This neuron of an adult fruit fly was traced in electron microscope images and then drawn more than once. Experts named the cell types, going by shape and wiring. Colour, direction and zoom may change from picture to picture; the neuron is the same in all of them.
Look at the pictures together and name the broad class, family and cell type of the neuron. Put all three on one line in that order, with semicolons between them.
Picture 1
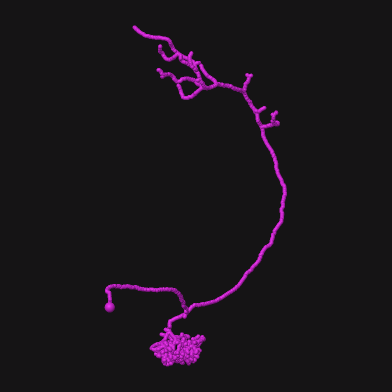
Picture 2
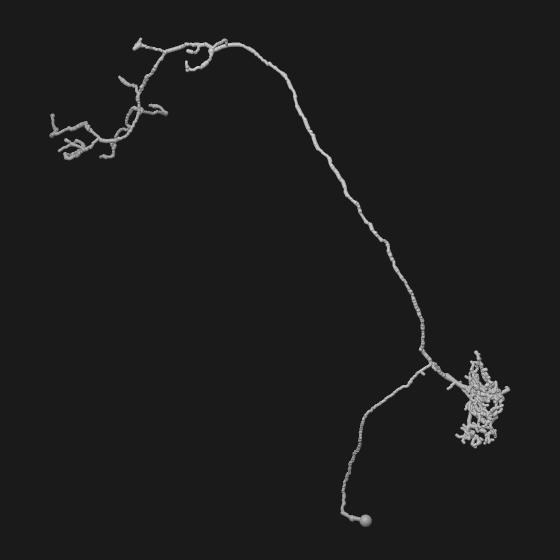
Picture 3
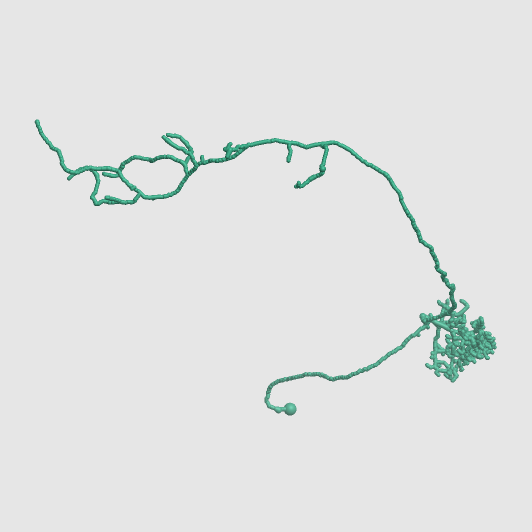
central-brain intrinsic neuron; hemilineage ALlv1; VC5_lvPN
